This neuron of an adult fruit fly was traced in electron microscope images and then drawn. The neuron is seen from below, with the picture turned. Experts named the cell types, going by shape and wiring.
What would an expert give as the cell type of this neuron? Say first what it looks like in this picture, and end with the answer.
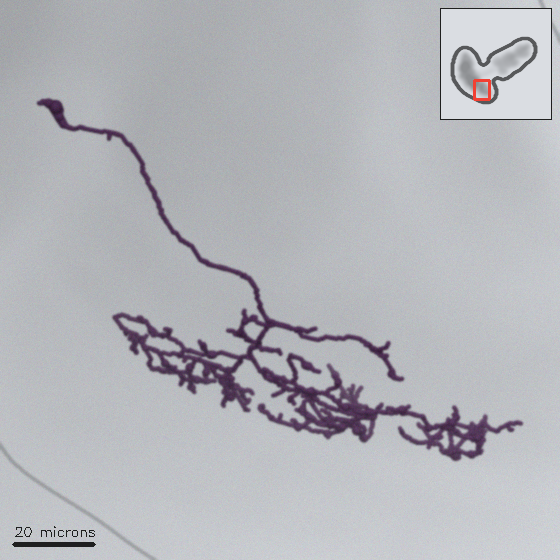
The cell body can be seen at the upper left of the picture. From left to right in the picture it spans about 120 microns. Dozens of branch ends can be seen. This is an optic-lobe intrinsic neuron. Its cell type is Cm11c.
